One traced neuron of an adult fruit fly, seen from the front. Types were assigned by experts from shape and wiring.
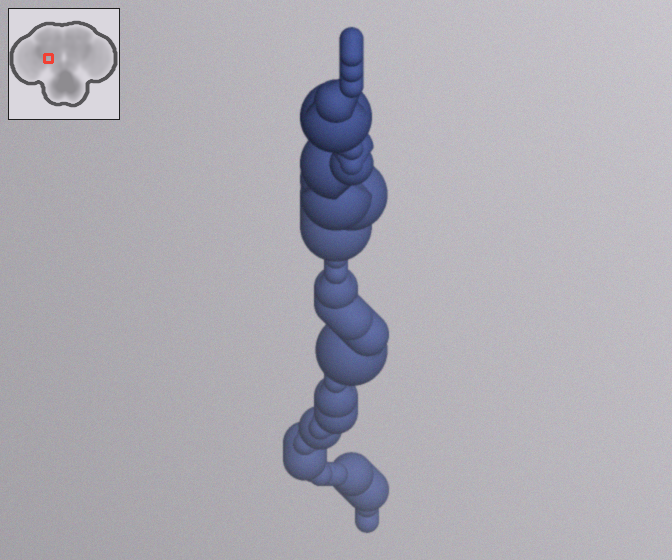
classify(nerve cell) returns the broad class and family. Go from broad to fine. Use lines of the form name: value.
broad class: sensory neuron entering the brain
family: class mechanosensory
